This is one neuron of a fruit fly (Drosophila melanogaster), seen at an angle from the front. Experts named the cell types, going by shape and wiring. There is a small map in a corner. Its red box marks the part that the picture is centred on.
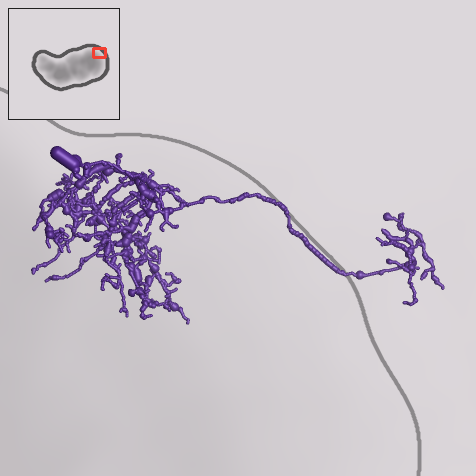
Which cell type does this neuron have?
Lawf1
